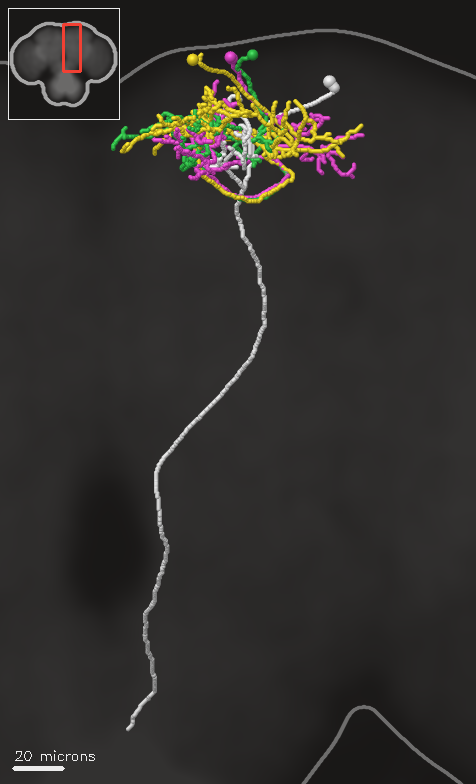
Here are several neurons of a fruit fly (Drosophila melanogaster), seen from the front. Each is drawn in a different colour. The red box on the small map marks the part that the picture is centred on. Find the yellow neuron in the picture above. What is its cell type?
SMP354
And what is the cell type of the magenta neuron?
SMP356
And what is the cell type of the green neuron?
SMP355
